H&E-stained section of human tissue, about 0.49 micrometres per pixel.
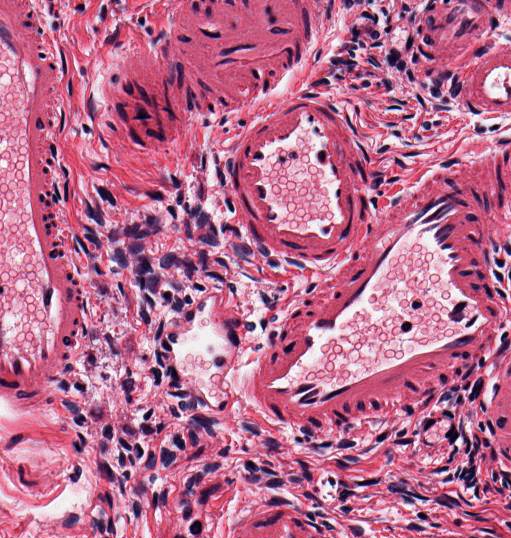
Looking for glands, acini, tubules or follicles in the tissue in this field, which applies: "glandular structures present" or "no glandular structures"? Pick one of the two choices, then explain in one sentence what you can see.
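No glandular structures. No glands or epithelium-lined structures are present anywhere in the field.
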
